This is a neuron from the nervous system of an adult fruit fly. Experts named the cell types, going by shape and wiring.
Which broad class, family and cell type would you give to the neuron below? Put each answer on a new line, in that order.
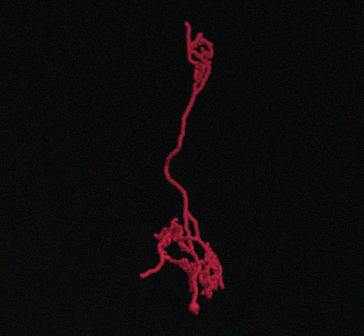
central-brain intrinsic neuron
class DAN
PAM13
